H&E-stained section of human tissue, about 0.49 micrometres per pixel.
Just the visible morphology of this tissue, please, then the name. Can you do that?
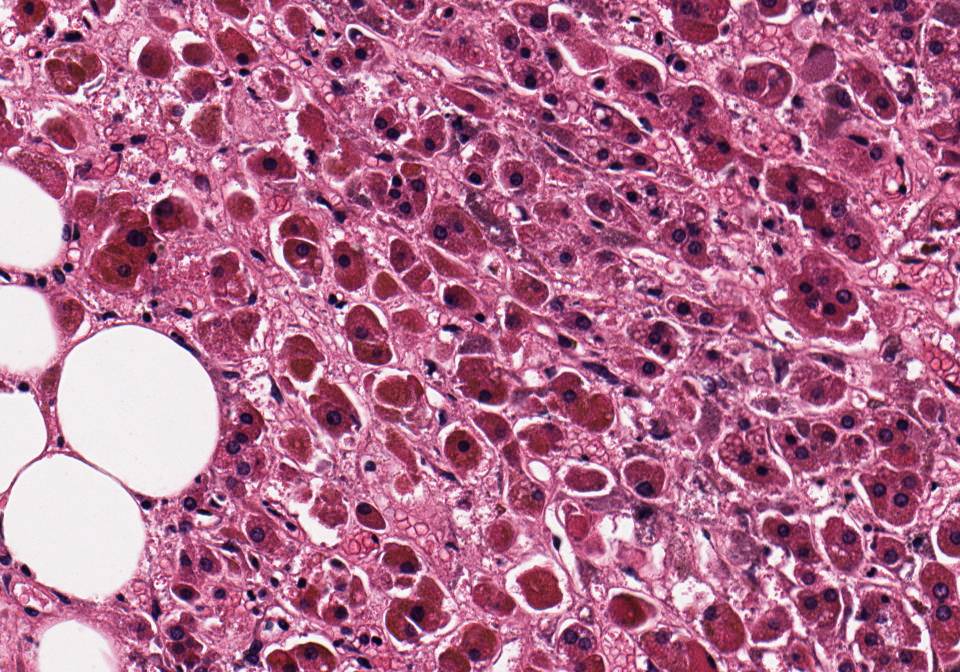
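Look at the large cells: their abundant granular cytoplasm stains deep pink with a brownish tinge. Many have shrunk away from their neighbours, leaving clear white gaps. Along the left edge lies a cluster of large, empty, round fat vacuoles. This tissue is adrenal gland.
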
